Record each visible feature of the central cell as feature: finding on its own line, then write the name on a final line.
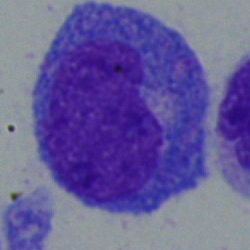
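Outline: broadly rounded, with a slightly ragged, uneven edge
Nuclear shape: notched on the right side, kidney-like
Nuclear position: off-centre, toward the left
Chromatin: finely granular, fairly evenly spread, no large dense clumps
Name: promyelocyte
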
